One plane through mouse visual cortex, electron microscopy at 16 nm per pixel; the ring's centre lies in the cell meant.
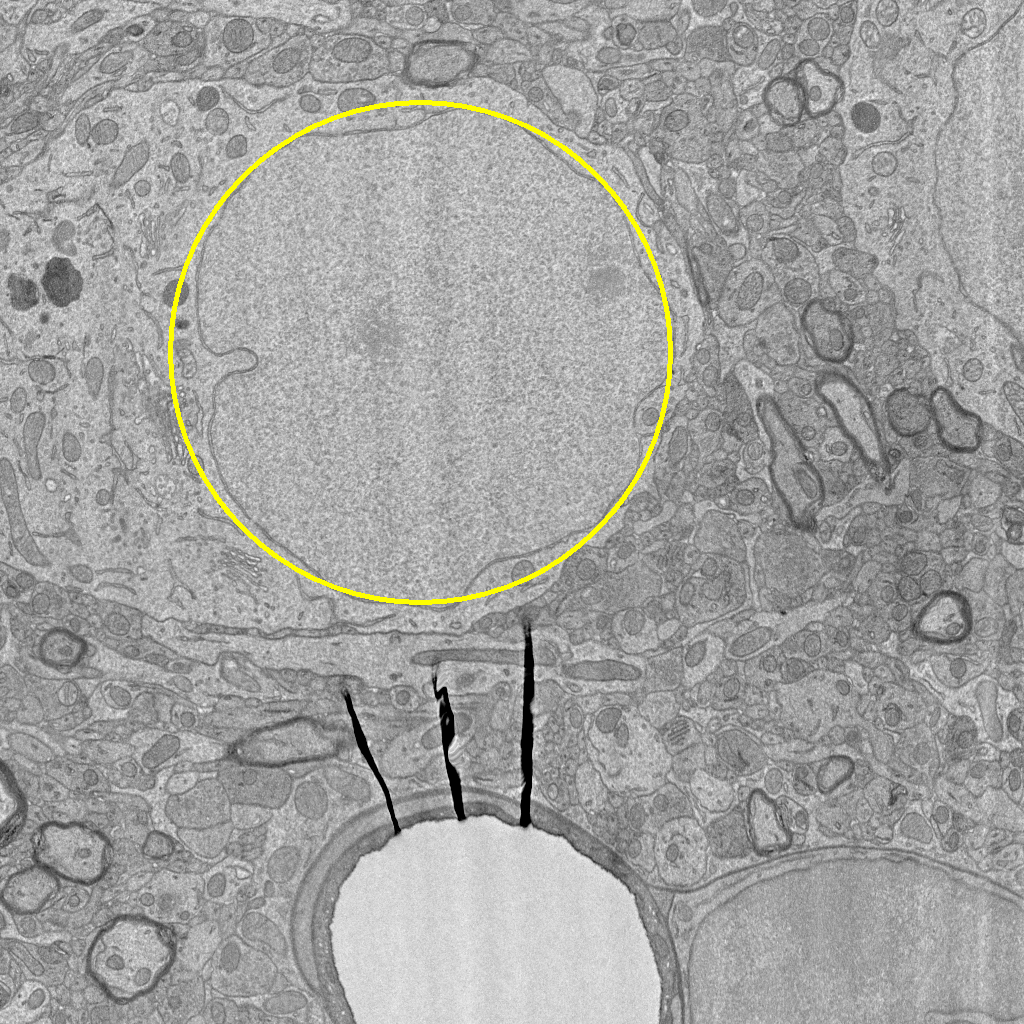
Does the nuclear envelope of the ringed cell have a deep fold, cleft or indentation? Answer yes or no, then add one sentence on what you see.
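Yes. The nuclear envelope has one inward fold on its left side.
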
